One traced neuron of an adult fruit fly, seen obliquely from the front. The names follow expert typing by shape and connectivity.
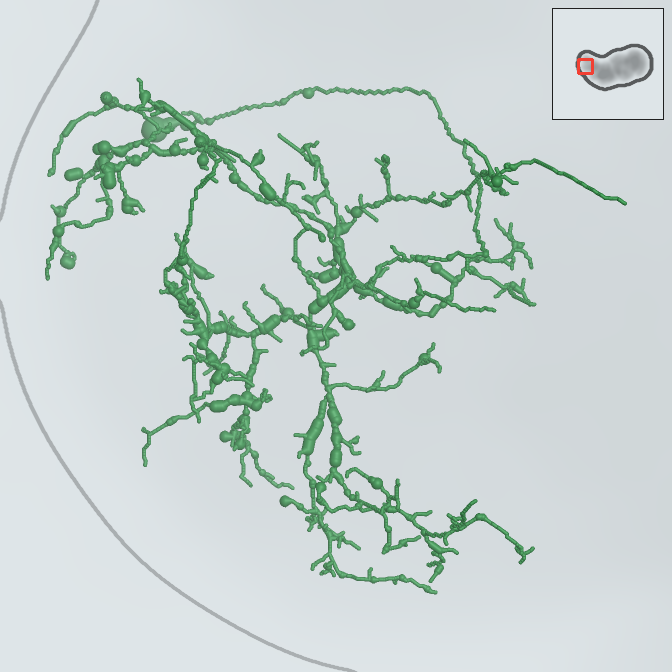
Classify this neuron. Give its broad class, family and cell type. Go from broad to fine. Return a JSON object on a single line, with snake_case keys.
{"broad_class": "nerve-cord intrinsic neuron", "family": "hemilineage 21A", "cell_type": "IN21A047_b"}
